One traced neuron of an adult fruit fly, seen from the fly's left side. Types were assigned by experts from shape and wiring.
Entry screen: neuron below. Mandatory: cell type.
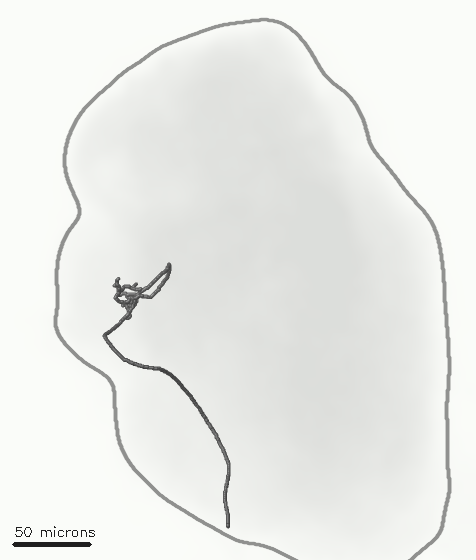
ORN_VM7d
